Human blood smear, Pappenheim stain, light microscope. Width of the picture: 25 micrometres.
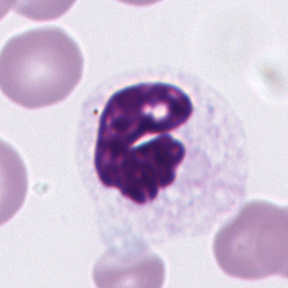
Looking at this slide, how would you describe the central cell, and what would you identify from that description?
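First, the nucleus is bent into a hook, its upper part curving back over the lower part. Second, a narrow pale cleft runs between those upper and lower parts. Third, the chromatin is coarsely clumped. Fourth, the cytoplasm is plentiful and pale lilac-pink. The cell is a segmented neutrophil.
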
